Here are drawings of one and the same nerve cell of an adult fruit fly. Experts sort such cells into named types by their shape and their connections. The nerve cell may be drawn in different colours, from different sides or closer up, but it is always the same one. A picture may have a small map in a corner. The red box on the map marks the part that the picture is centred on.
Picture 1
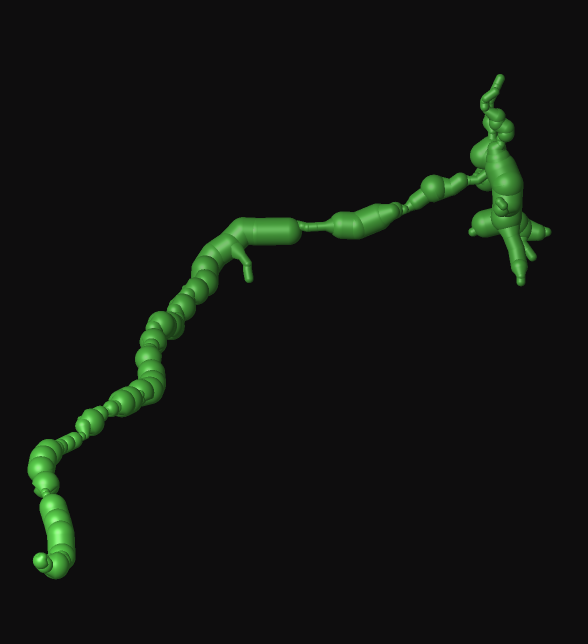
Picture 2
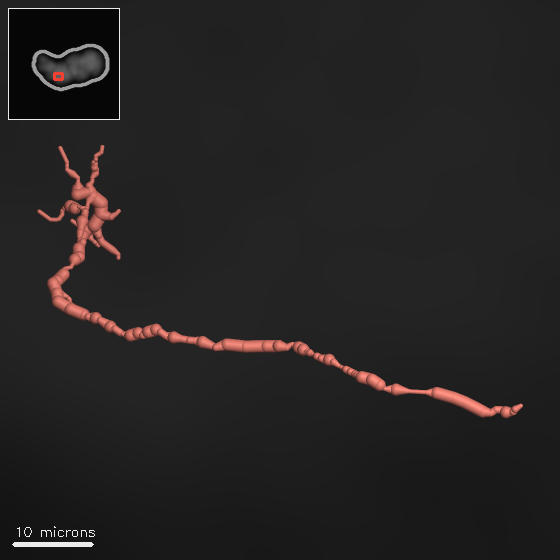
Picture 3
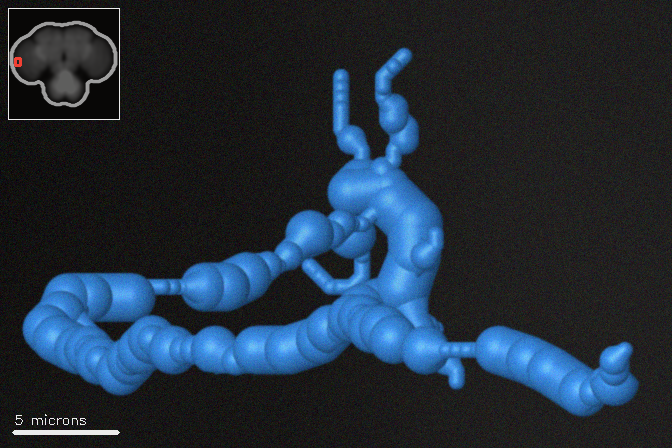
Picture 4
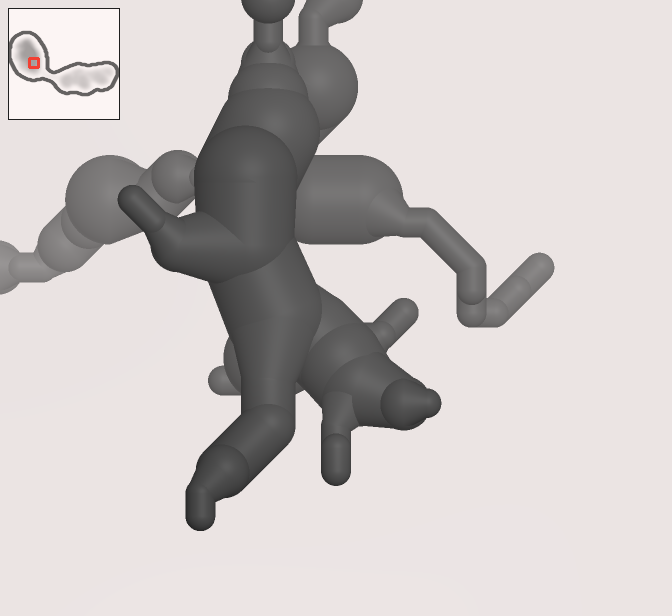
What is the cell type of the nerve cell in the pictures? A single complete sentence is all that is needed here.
It is as L3 that this nerve cell is typed.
